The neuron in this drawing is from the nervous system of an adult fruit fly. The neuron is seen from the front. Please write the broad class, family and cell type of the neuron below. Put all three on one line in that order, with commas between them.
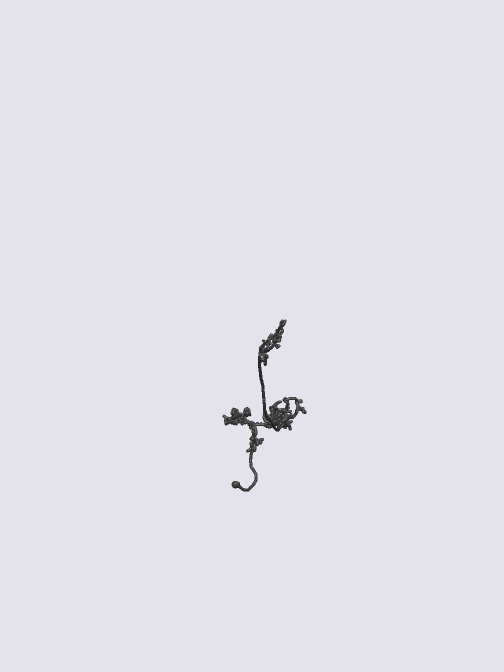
ascending neuron, hemilineage 06B, AN06B051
